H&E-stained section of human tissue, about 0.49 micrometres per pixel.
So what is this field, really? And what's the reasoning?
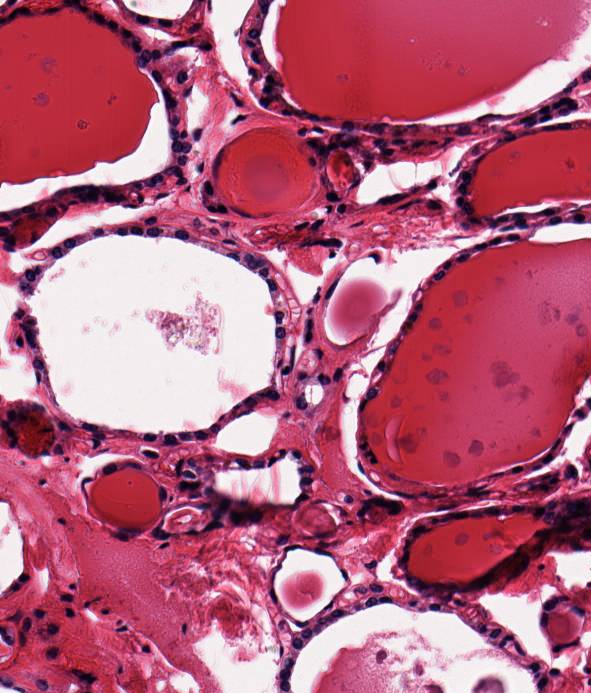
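Thyroid follicle, repeated across the field: closed, round to oval follicles of widely varying size lie packed closely together. Most are filled with homogeneous deep red colloid, and each is lined by a single layer of flattened to low cuboidal cells with small dark nuclei.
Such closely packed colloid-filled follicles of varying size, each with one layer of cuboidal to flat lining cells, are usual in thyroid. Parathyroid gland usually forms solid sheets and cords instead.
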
